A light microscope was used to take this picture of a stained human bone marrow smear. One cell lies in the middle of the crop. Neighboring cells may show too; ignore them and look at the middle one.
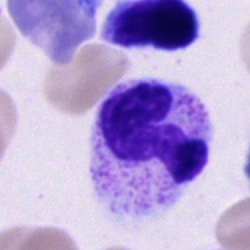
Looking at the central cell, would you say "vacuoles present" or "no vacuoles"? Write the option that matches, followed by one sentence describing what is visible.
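No vacuoles. The cytoplasm contains no clear vacuoles.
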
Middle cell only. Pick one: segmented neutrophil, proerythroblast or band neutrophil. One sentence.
On this slide crop, the central cell is a segmented neutrophil.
